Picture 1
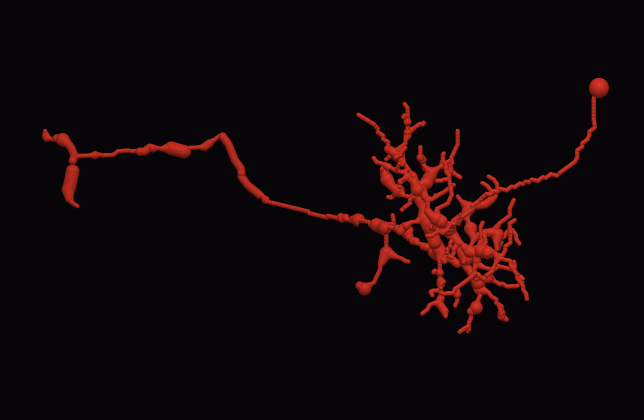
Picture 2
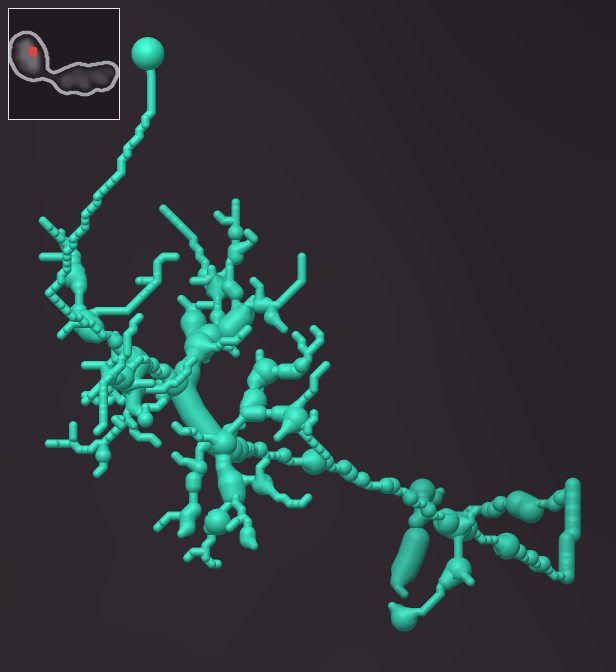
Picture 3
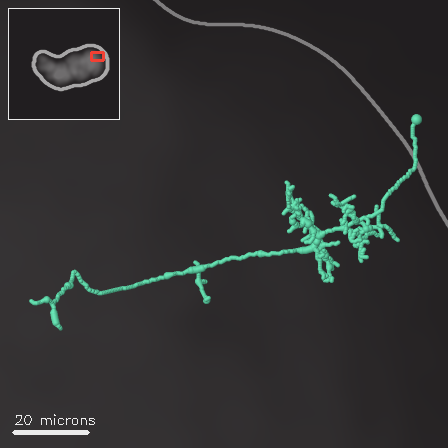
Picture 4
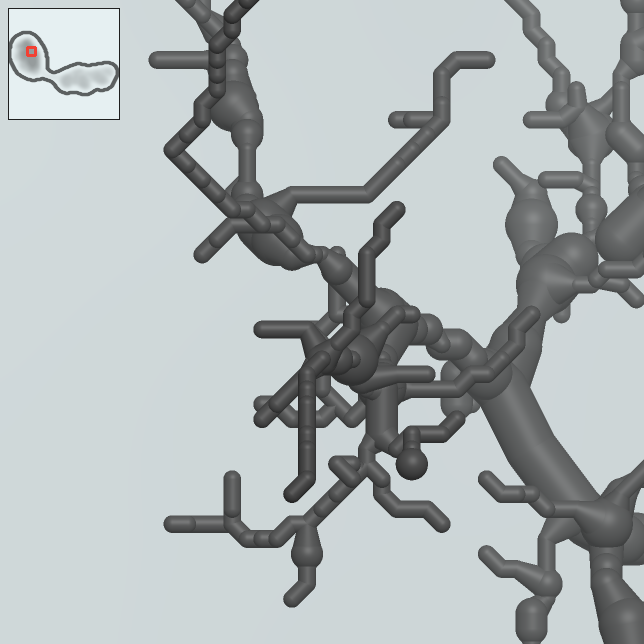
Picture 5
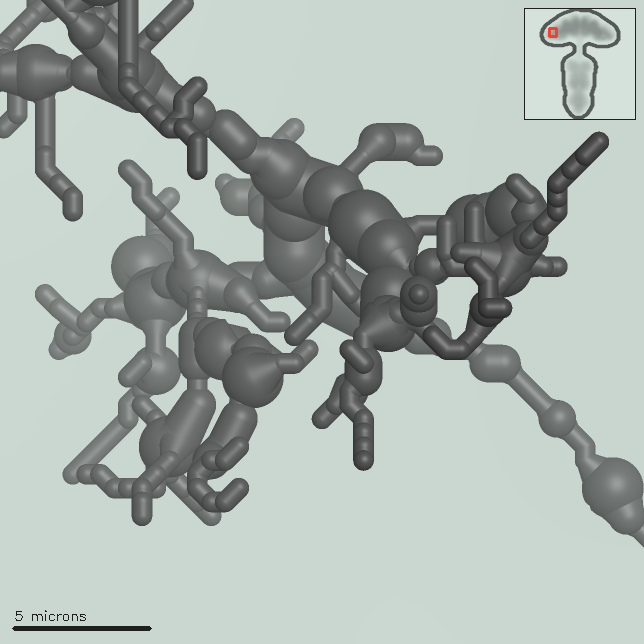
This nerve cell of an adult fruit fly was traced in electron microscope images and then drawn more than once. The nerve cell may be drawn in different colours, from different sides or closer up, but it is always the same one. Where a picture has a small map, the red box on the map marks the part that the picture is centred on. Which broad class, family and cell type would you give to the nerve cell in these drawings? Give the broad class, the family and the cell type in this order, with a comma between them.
optic-lobe intrinsic neuron, TmY, TmY3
